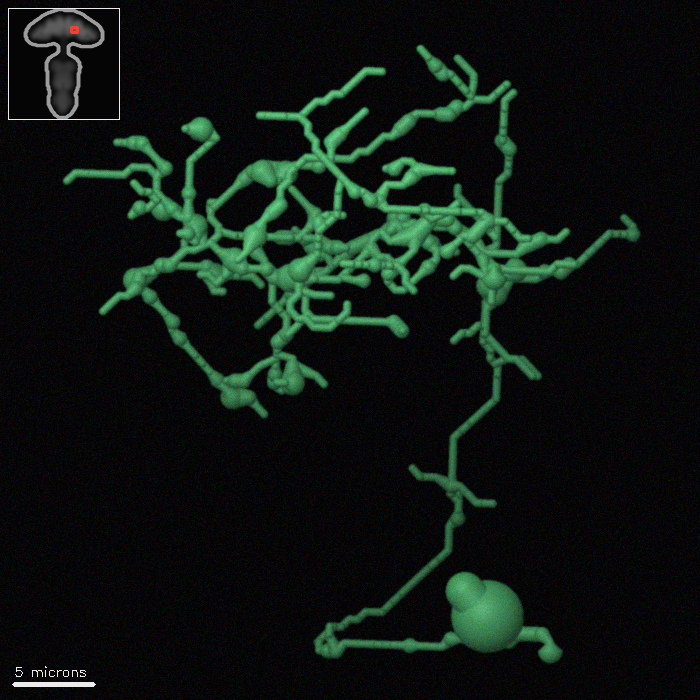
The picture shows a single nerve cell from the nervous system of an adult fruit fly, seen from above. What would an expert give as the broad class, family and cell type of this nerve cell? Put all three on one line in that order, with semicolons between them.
central-brain intrinsic neuron; hemilineage SLPpm1; SLP300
